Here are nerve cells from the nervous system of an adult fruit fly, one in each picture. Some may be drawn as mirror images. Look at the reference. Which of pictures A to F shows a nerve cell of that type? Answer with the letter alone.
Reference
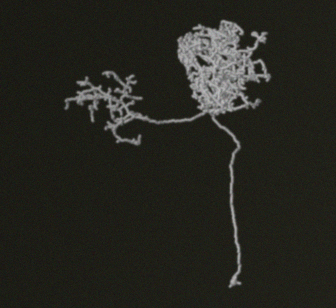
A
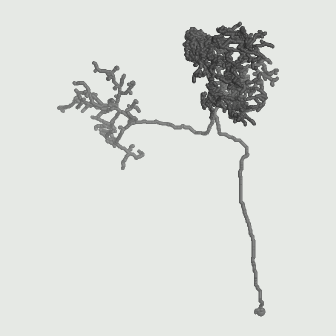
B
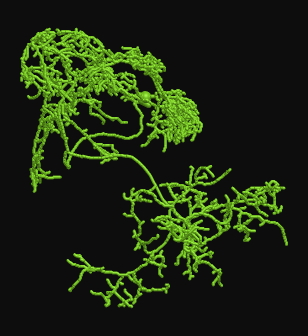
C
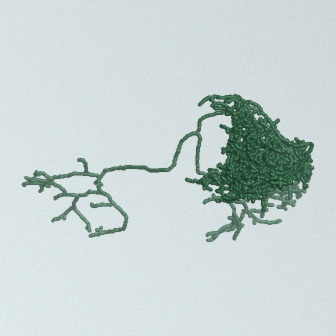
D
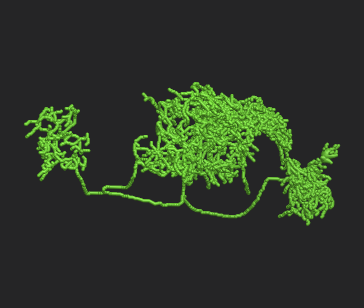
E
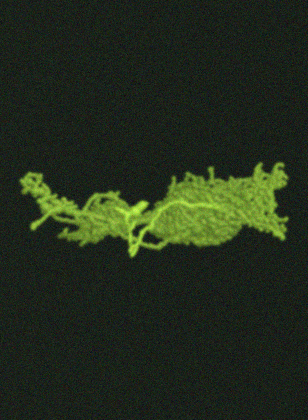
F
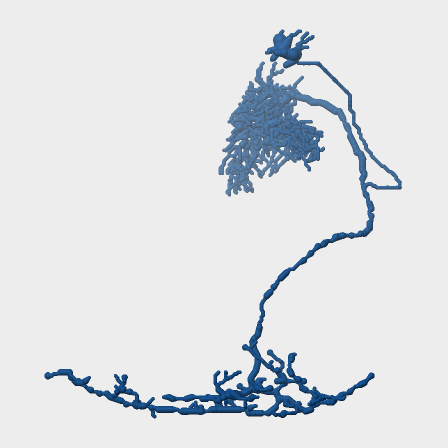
A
